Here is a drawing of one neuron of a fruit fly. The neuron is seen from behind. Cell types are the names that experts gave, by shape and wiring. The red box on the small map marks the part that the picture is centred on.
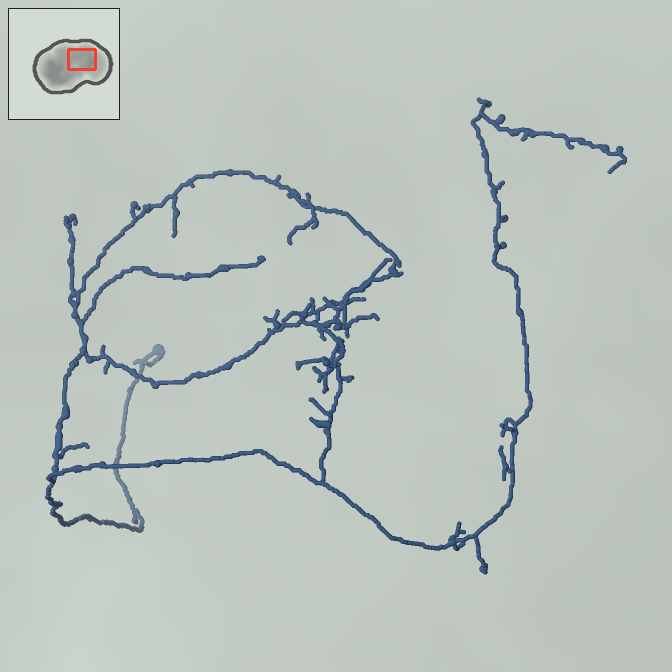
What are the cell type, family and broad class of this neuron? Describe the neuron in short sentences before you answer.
Its cell body lies on the left of the picture. The picture shows dozens of branch ends. Its cell type is CB0142. The family is hemilineage WEDd2. Its broad class is central-brain intrinsic neuron.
